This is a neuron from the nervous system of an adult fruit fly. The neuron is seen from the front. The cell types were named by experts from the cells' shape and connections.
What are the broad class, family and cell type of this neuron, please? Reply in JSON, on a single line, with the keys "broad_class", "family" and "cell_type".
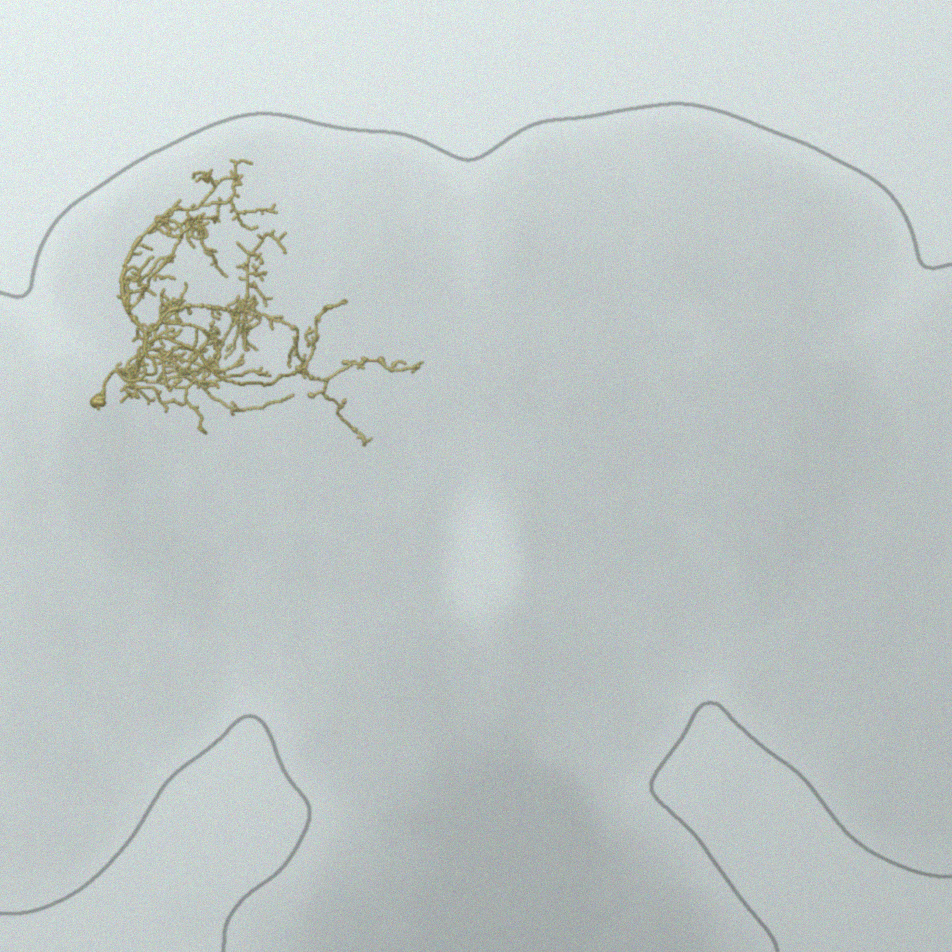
{"broad_class": "central-brain intrinsic neuron", "family": "hemilineage SLPa&l1_anterior", "cell_type": "CL080"}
